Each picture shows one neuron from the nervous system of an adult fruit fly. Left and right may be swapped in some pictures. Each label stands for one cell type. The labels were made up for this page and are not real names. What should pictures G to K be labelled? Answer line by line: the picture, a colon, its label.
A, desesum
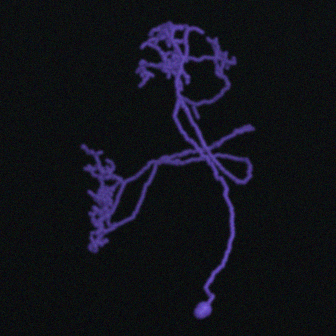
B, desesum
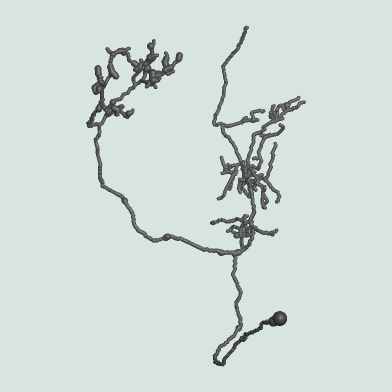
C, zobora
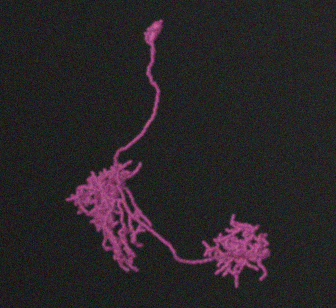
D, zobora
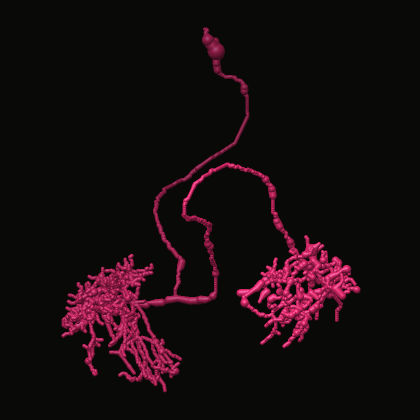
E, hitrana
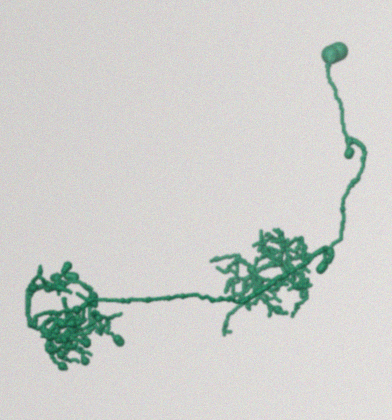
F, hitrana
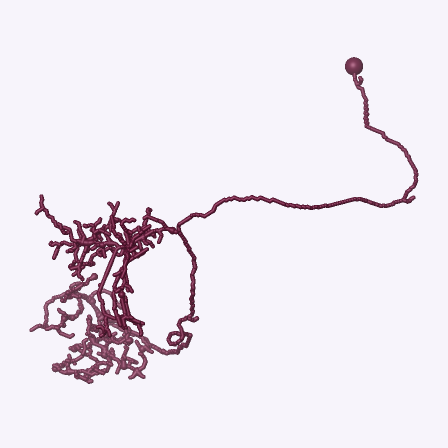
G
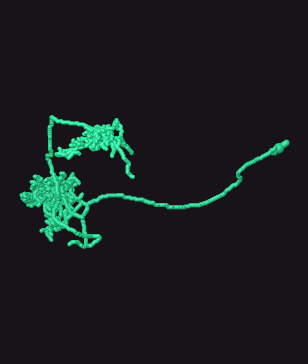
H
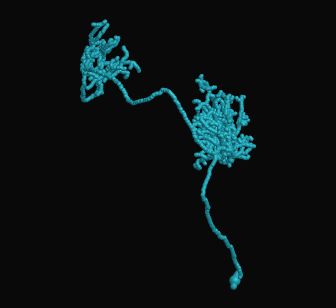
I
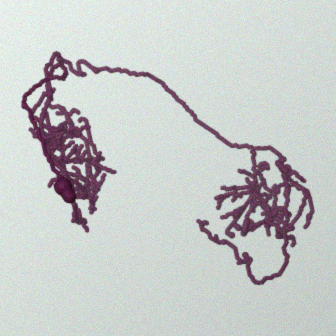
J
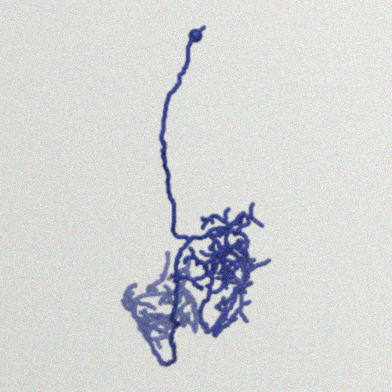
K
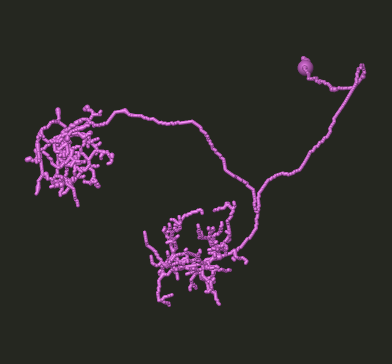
G: zobora
H: zobora
I: hitrana
J: hitrana
K: hitrana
